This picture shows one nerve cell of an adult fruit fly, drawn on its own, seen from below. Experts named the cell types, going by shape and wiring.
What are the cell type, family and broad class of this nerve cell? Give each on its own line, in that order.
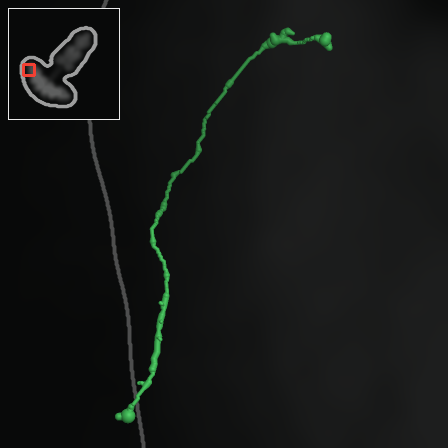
L1
L
optic-lobe intrinsic neuron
